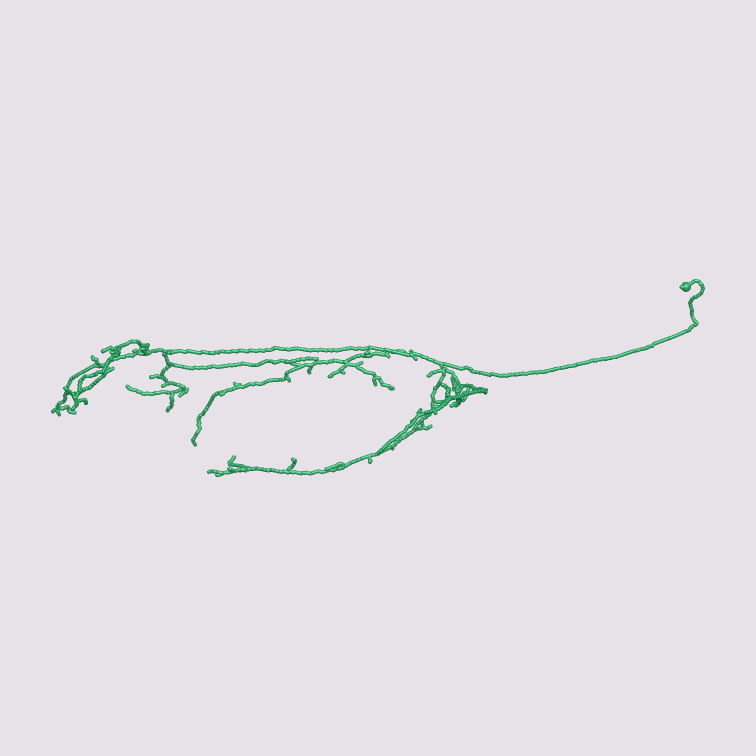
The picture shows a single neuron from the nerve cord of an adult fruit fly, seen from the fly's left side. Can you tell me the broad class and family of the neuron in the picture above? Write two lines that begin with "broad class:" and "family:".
broad class: nerve-cord intrinsic neuron
family: hemilineage 03B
